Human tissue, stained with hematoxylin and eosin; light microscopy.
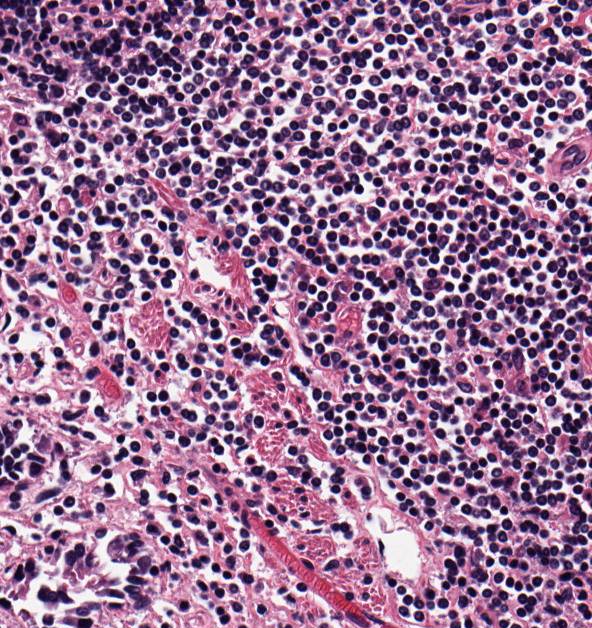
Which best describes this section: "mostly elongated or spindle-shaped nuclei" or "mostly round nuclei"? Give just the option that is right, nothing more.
Mostly round nuclei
